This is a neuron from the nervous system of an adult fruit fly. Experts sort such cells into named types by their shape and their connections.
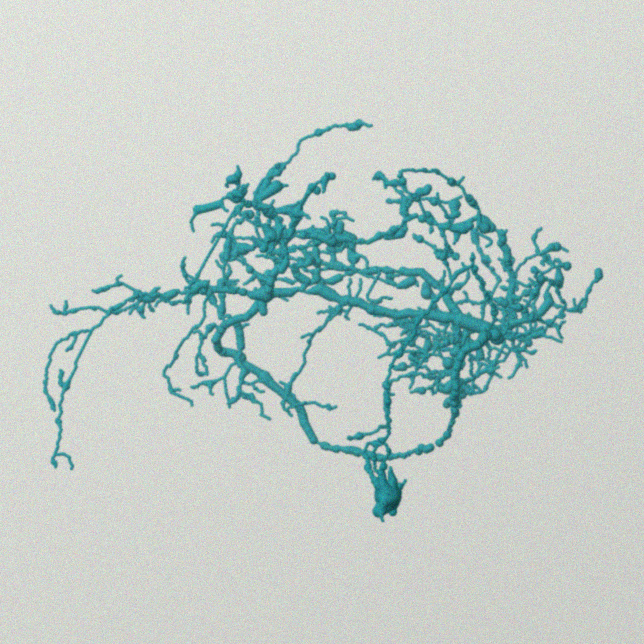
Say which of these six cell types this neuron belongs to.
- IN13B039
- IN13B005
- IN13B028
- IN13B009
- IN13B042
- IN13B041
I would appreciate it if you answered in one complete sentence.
Cell type IN13B009 is what this neuron is.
